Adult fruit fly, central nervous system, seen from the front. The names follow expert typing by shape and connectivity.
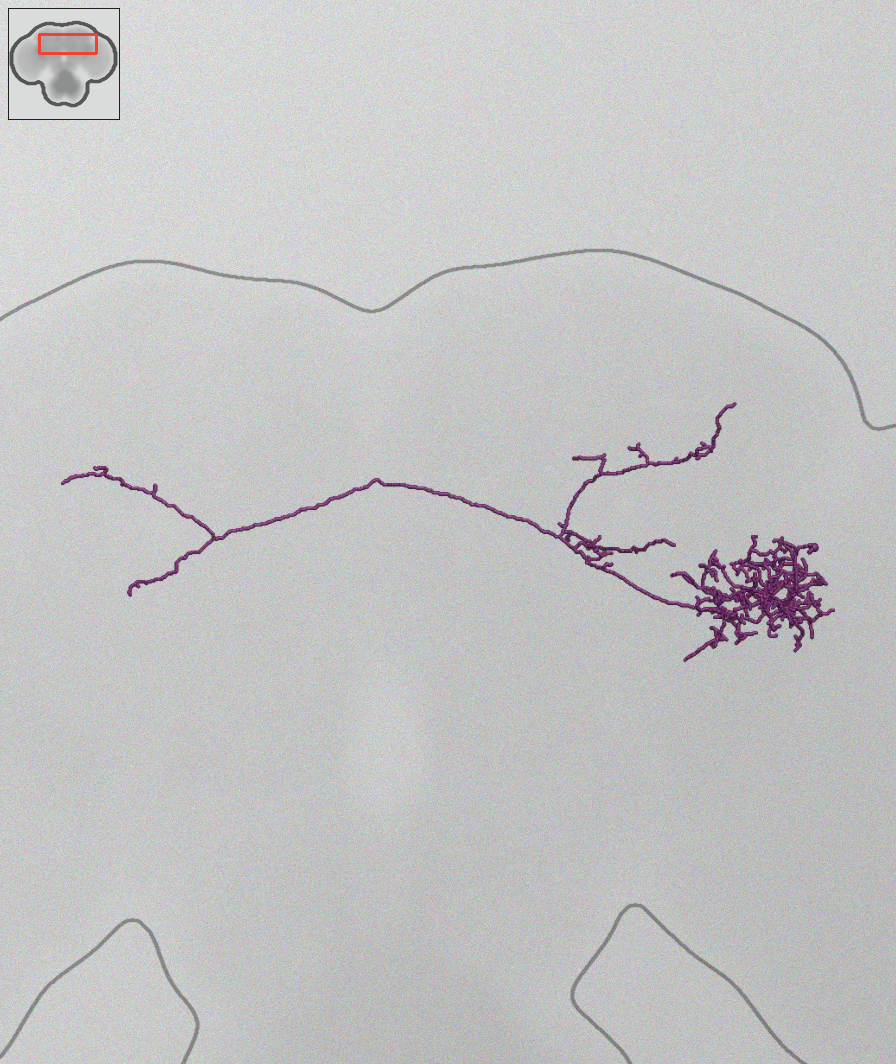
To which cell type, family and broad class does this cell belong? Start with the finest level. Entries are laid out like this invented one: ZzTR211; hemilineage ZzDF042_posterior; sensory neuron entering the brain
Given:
AVLP183; hemilineage VLPl2_medial; central-brain intrinsic neuron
